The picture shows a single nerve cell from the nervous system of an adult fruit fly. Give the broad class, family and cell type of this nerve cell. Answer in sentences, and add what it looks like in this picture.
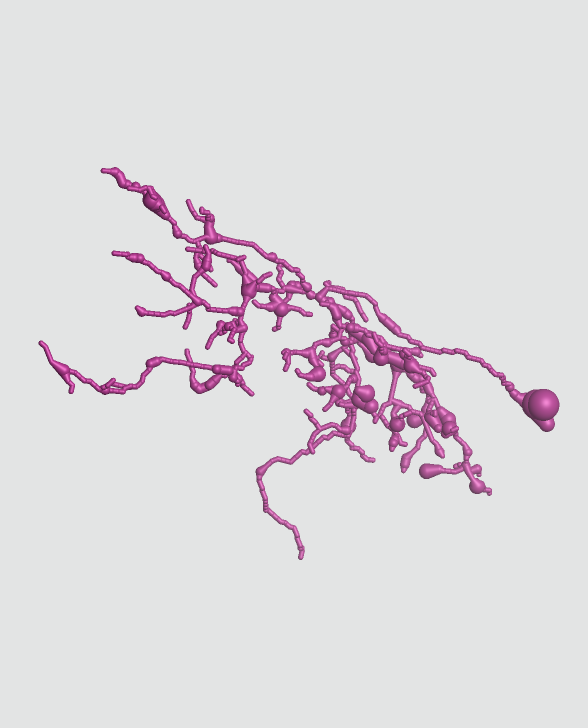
It is an optic-lobe intrinsic neuron. The family is Cm. The cell type is Cm3. Its cell body lies on the right of the picture. The picture shows dozens of branch ends.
